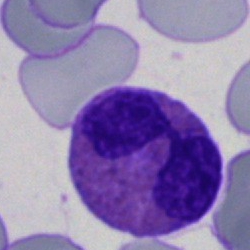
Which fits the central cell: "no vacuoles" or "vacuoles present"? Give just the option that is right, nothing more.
No vacuoles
